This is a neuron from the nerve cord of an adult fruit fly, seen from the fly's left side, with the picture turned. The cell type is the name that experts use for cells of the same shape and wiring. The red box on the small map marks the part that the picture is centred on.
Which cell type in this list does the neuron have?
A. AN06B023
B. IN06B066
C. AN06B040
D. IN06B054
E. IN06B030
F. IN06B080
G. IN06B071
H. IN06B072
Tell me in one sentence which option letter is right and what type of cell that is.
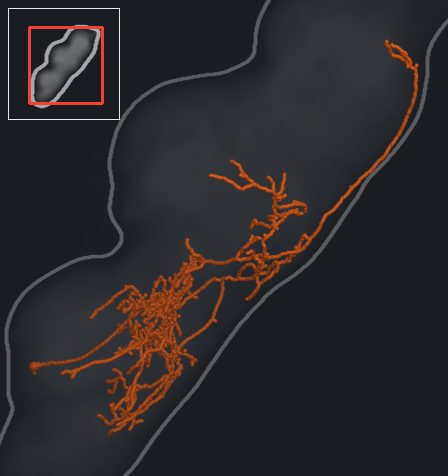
The cell identity of the neuron is IN06B030, given in option E.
